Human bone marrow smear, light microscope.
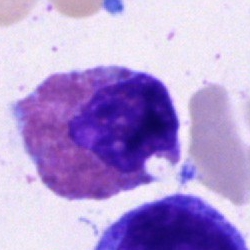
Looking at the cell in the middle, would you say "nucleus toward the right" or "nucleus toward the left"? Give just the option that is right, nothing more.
Nucleus toward the right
